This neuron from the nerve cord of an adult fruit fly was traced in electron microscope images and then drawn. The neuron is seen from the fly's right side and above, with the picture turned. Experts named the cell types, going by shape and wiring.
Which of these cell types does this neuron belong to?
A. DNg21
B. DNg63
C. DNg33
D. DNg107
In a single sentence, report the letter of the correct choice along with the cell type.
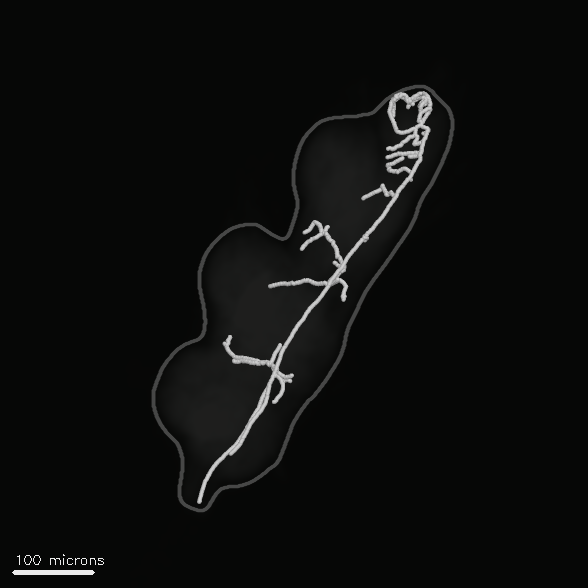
What the neuron is, by cell type, is DNg33, option C.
